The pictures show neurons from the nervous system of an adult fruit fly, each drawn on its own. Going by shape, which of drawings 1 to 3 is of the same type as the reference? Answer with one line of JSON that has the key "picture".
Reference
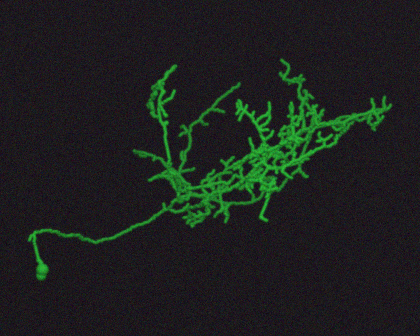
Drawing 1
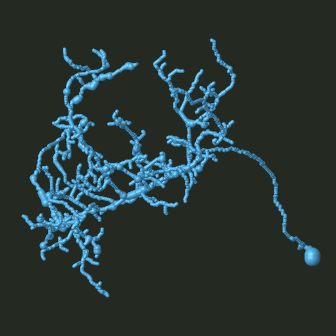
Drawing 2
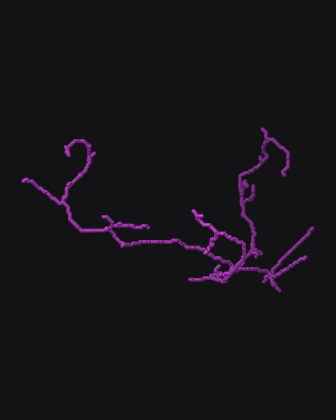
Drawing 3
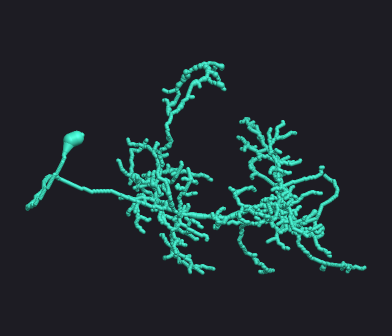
{"picture": 3}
